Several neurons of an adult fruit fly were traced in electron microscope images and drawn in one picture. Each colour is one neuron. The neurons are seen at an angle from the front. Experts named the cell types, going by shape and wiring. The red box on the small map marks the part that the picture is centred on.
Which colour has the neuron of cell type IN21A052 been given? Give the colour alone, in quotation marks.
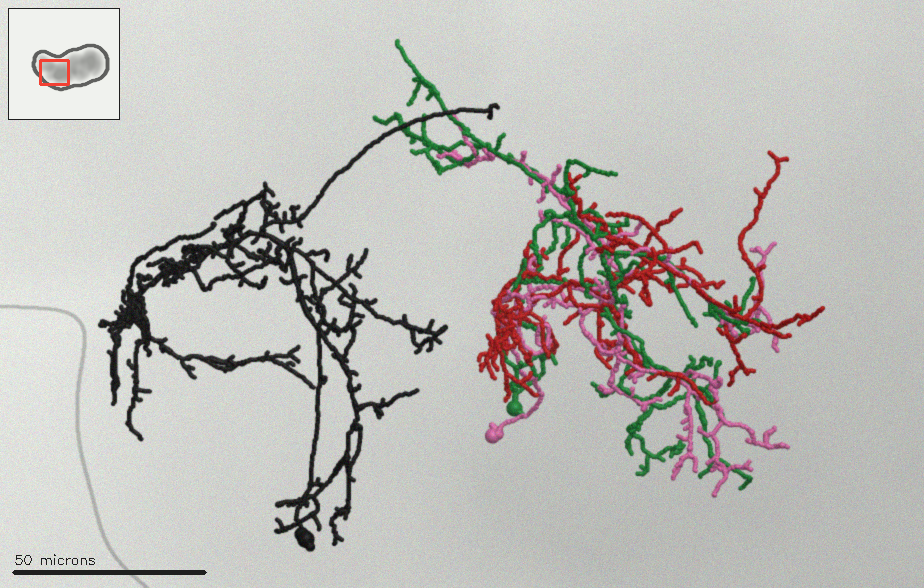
"green"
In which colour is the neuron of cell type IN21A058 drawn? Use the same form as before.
"pink"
